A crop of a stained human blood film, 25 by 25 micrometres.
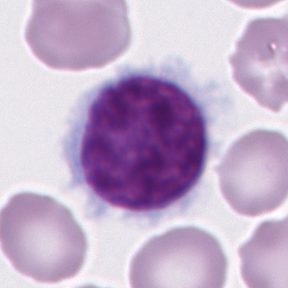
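Hairy cell, with fine hair-like projections standing out from it on all sides. The nucleus, round in outline and about 11 micrometres across, is ringed by only a narrow rim of pale blue cytoplasm. Its chromatin is dark purple, in a mottled, clumped pattern.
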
